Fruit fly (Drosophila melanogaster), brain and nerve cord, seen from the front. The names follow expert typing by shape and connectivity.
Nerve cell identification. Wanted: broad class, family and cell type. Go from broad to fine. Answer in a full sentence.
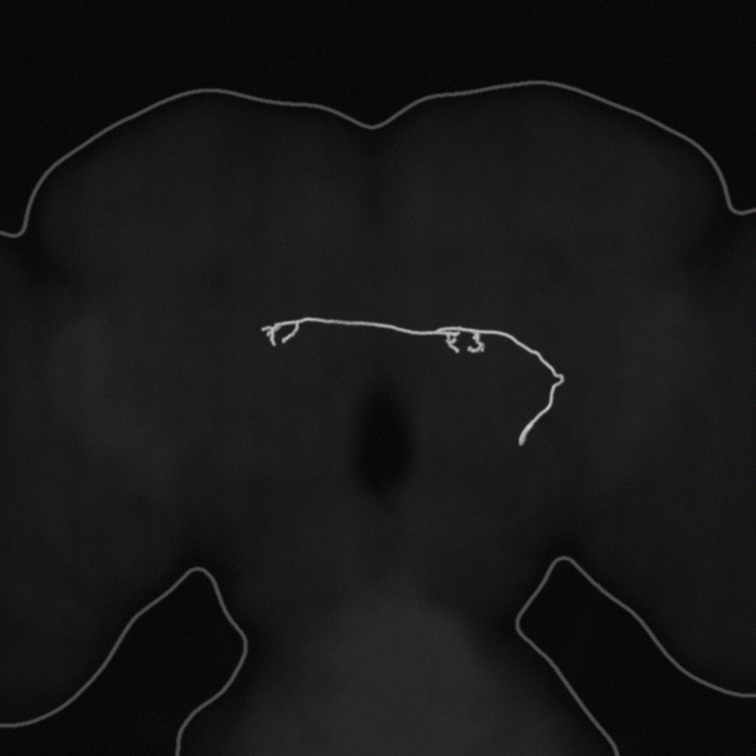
A sensory neuron entering the brain of class olfactory, type ORN_DL5.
